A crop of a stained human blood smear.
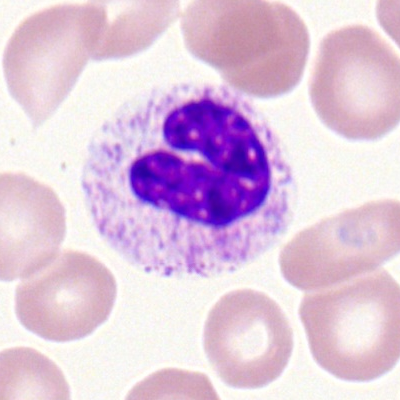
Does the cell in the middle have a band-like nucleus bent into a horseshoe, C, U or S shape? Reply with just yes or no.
Yes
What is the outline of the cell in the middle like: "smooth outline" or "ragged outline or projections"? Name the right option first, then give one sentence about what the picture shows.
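Smooth outline. The cell has a round, smooth outline.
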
